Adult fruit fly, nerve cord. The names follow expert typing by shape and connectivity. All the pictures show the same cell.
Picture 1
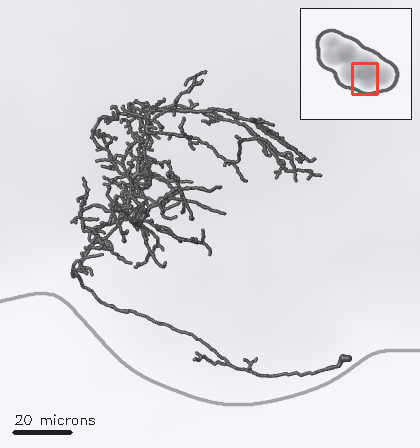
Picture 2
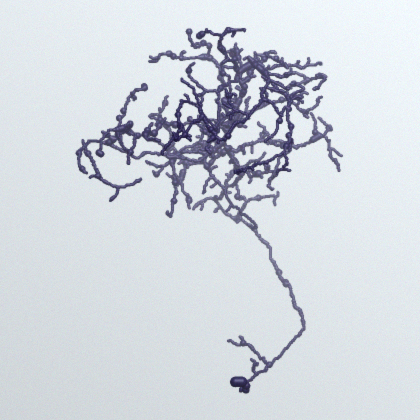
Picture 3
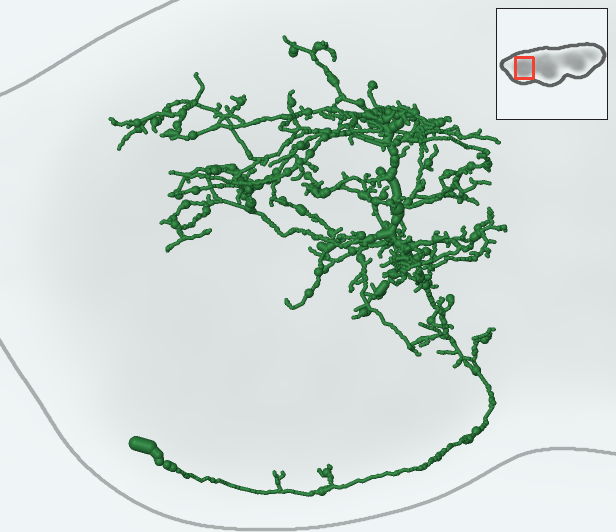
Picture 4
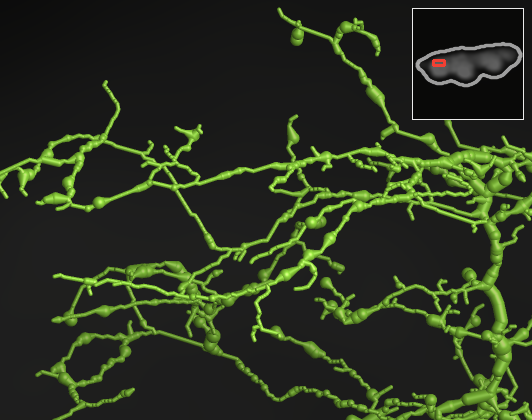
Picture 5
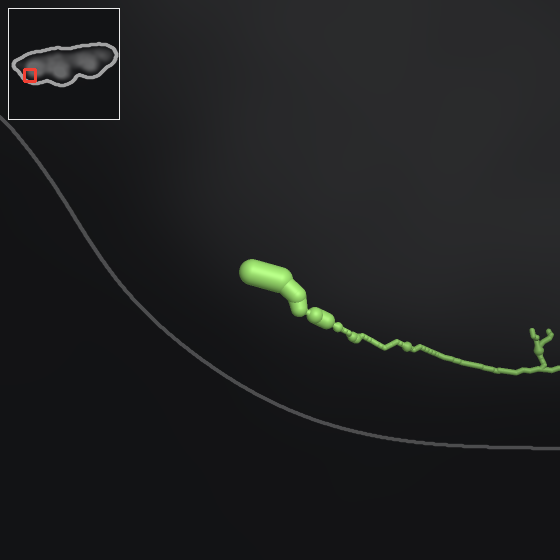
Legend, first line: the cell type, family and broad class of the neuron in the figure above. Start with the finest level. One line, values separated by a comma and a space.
IN04B092, hemilineage 04B, nerve-cord intrinsic neuron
